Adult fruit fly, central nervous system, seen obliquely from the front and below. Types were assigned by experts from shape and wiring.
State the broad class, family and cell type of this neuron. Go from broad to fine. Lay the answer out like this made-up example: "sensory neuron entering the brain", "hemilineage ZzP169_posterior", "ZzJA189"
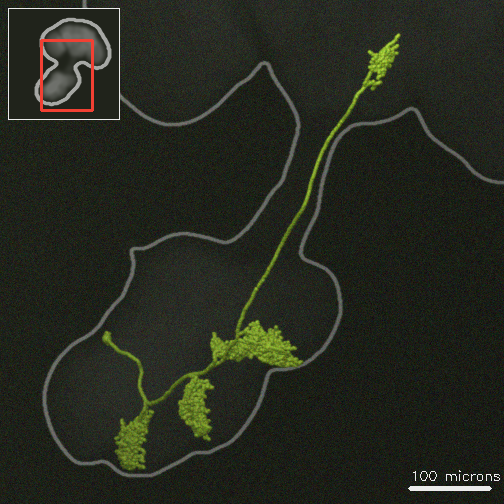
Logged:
"ascending neuron", "AN13B", "AN13B002"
